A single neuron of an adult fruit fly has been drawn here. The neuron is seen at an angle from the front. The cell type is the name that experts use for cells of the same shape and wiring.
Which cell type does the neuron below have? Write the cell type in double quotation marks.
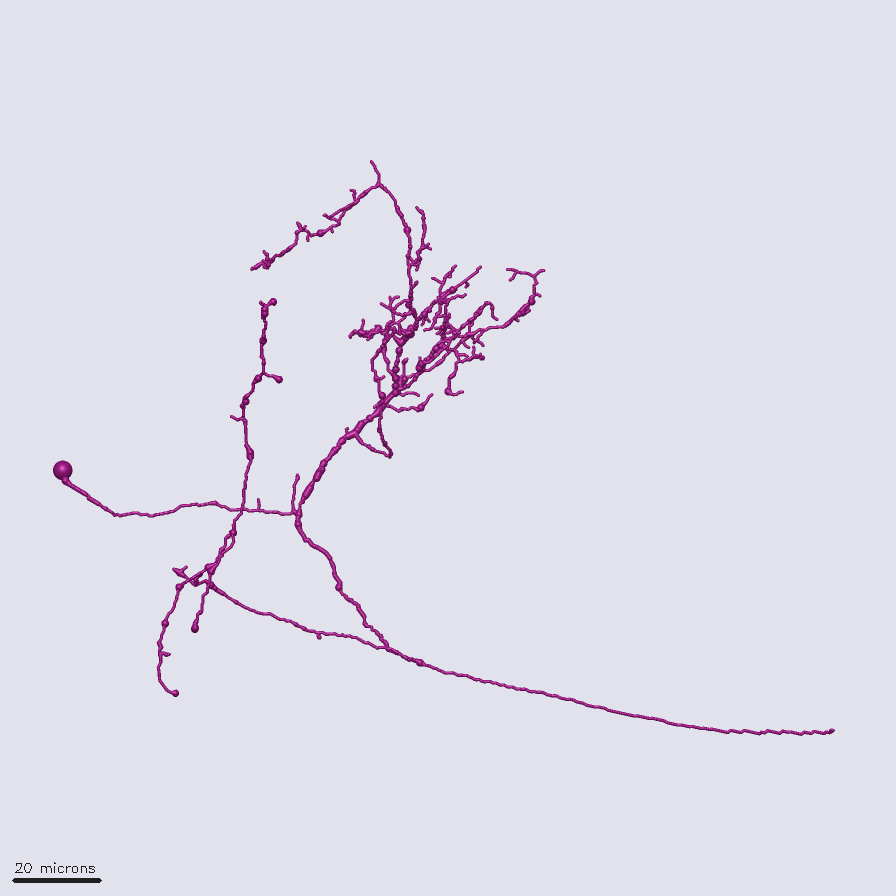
"LHAV2g1"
